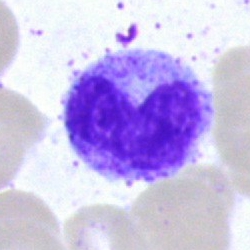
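Metamyelocyte, the central cell in this stained bone marrow smear. Its outline is round, and the nucleus is kidney-shaped, with a notch facing upward and no visible nucleolus. Fine purple granules lie scattered over the cytoplasm.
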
